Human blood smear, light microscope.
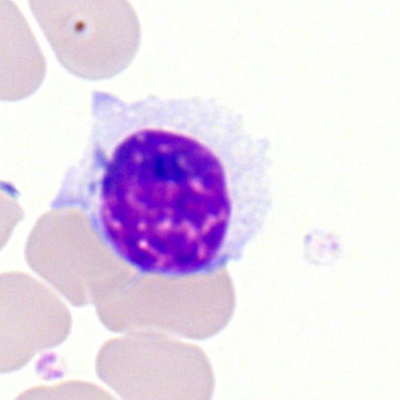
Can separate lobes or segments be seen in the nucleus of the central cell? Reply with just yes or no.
No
